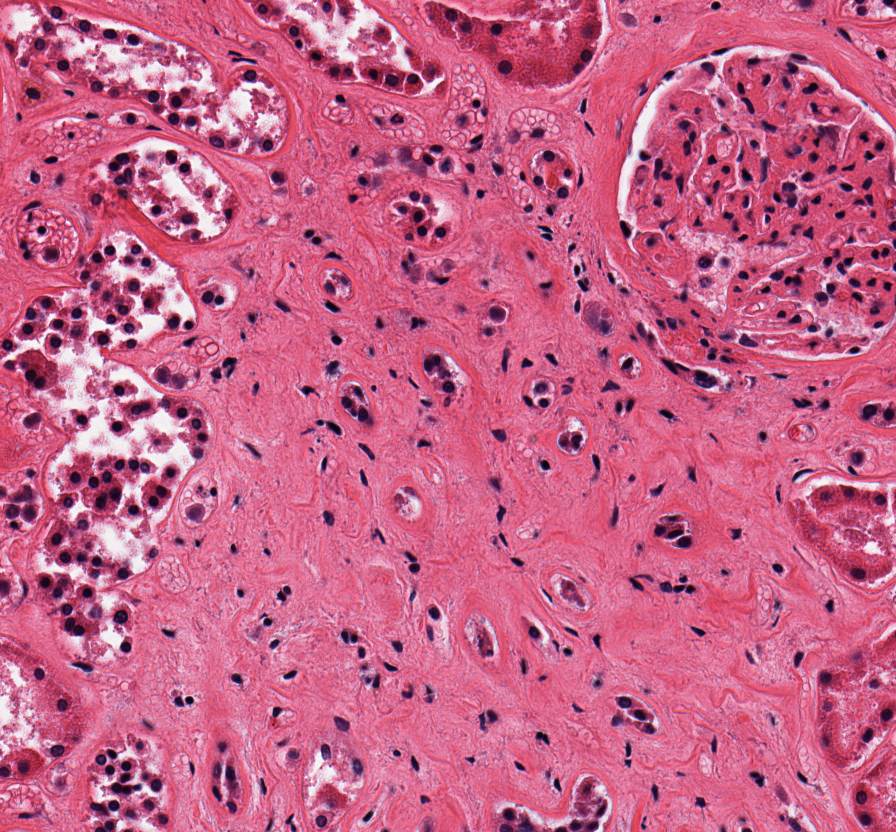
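Renal cortex. Dense pink fibrous stroma fills the centre, larger tubular structures crowd the edges, and small few-celled tubules lie widely spaced within it. Upper right: a large, cell-rich lobulated tuft, parted from its capsule by a crescent of clear space at its left edge.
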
